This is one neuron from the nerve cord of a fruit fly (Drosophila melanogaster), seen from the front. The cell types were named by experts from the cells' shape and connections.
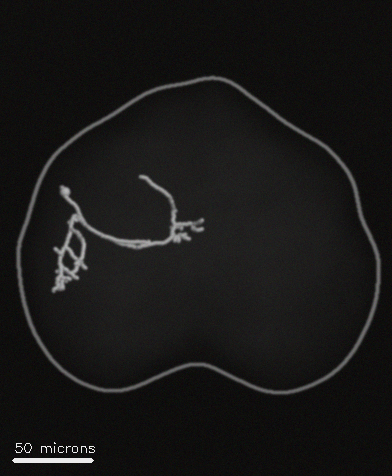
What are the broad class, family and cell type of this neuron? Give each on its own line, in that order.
nerve-cord intrinsic neuron
hemilineage 11A
GFC4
